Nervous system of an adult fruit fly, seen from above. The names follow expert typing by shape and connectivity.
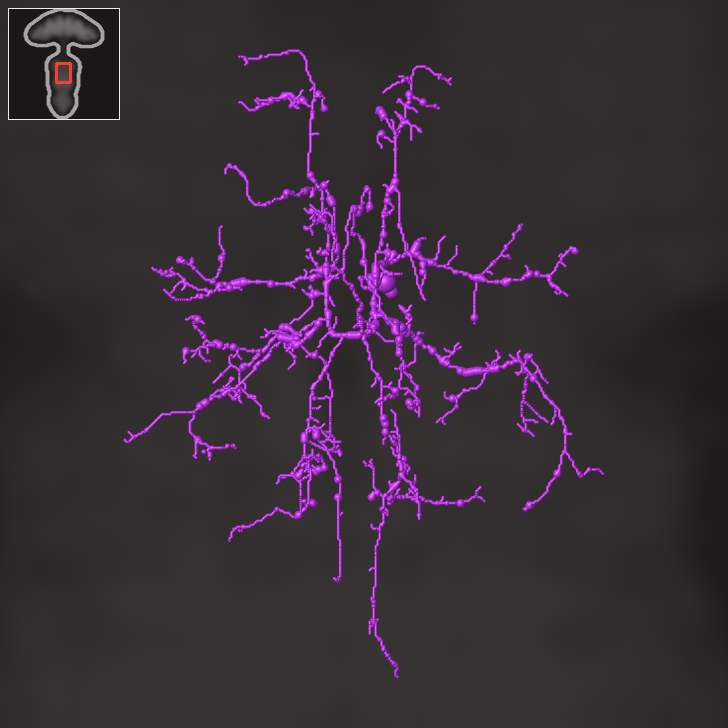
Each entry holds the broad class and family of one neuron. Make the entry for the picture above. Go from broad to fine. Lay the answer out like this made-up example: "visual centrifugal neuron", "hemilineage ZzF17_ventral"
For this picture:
"nerve-cord intrinsic neuron", "hemilineage 00A"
